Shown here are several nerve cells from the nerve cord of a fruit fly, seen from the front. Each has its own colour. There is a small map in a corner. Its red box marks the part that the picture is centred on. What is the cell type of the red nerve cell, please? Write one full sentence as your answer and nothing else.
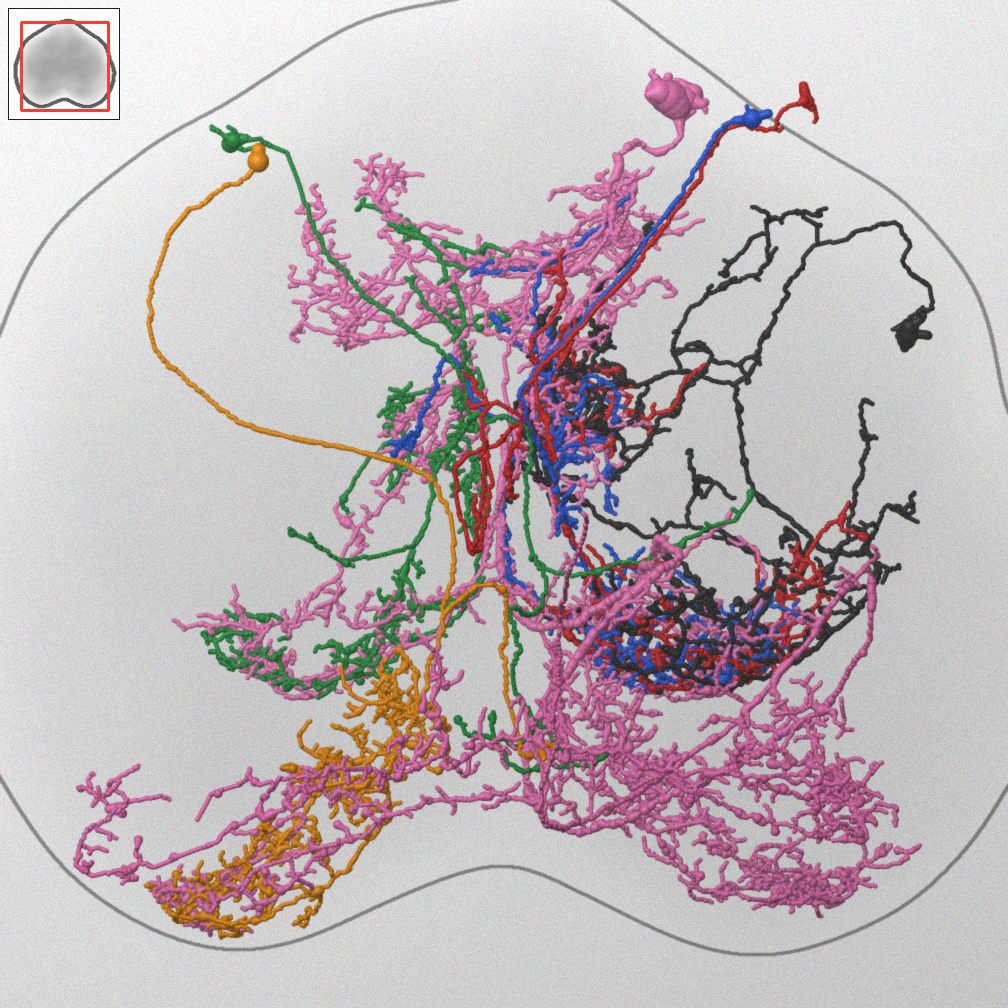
The cell type of the nerve cell here is IN23B053.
